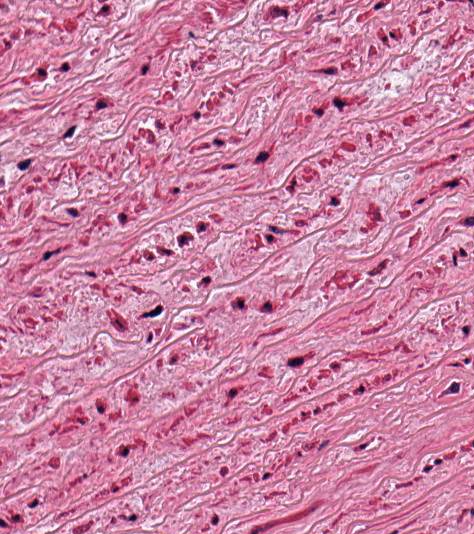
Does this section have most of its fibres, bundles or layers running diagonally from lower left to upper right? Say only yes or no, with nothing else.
Yes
